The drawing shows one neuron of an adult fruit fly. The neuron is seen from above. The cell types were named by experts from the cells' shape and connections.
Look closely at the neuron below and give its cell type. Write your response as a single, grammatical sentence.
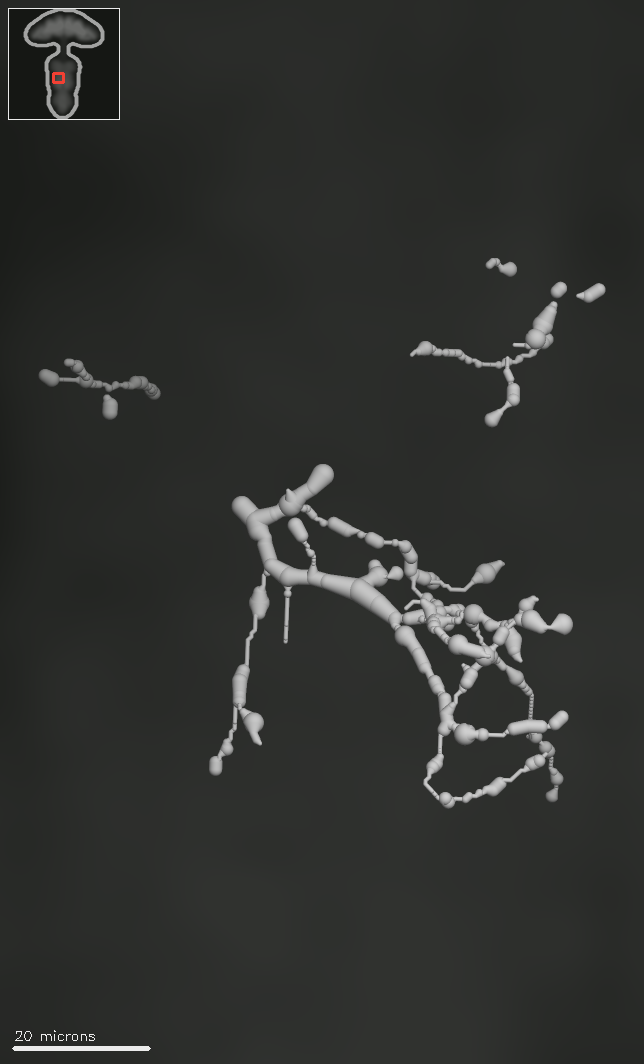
Classified by cell type, this neuron is SNpp05.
